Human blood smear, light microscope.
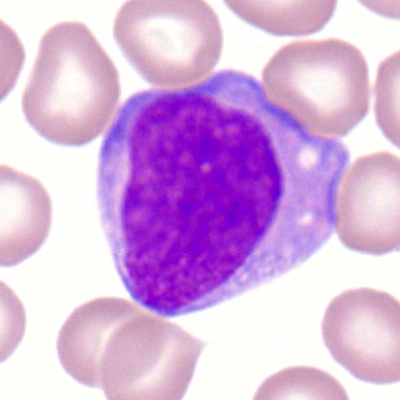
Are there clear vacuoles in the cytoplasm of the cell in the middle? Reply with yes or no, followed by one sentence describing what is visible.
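Yes. A few small clear vacuoles lie in the cytoplasm on the right side.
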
